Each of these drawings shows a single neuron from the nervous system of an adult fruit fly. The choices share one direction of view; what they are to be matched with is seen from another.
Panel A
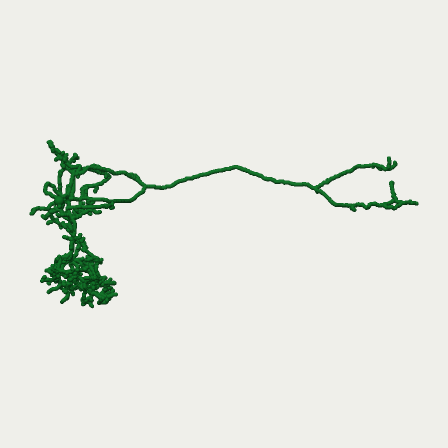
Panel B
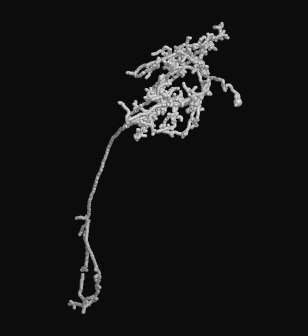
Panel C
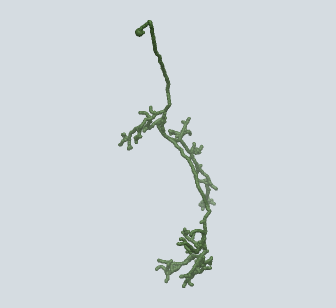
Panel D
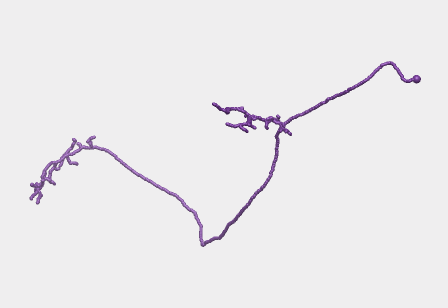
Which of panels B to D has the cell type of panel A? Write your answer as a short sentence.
The neuron in panel B is of the same cell type.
